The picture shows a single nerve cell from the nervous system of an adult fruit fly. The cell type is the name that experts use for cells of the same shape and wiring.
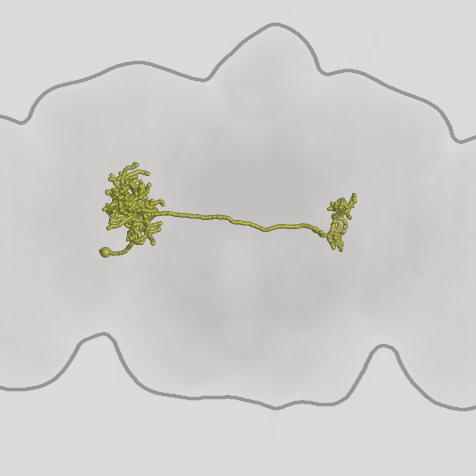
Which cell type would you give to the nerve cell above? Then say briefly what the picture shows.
The cell type is PVLP020. It is a central-brain intrinsic neuron. Its cell body lies on the left of the picture. As drawn here it is more than twice as wide as it is tall.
